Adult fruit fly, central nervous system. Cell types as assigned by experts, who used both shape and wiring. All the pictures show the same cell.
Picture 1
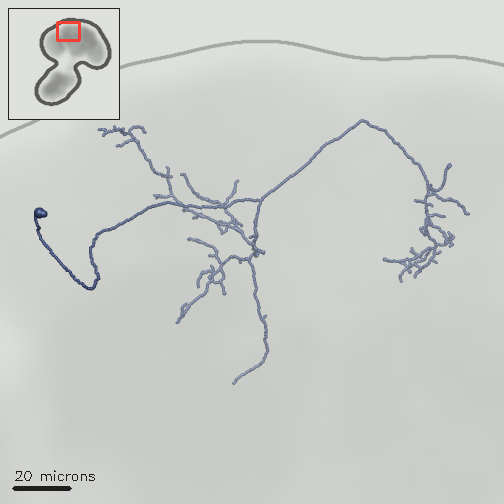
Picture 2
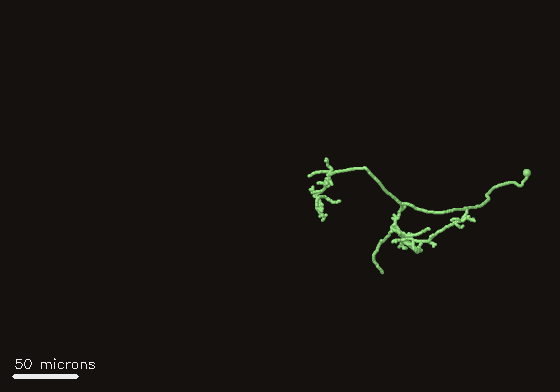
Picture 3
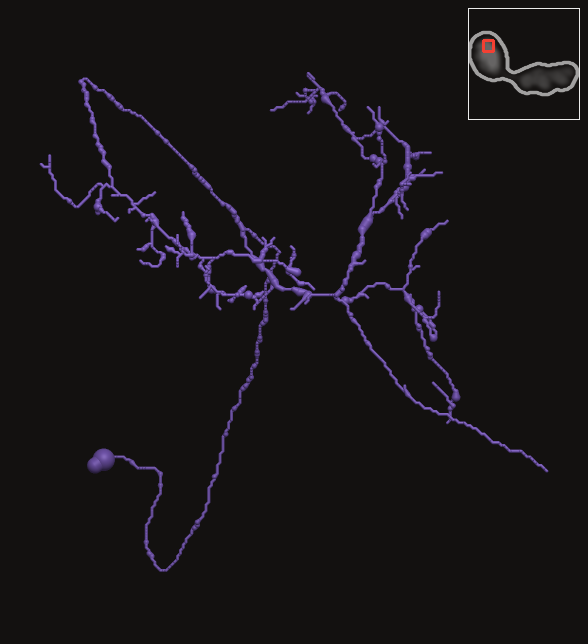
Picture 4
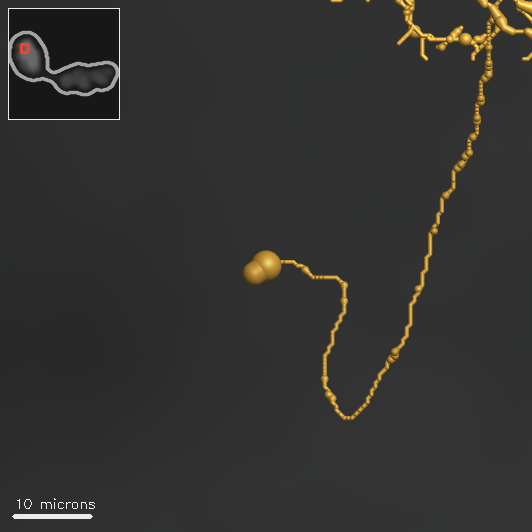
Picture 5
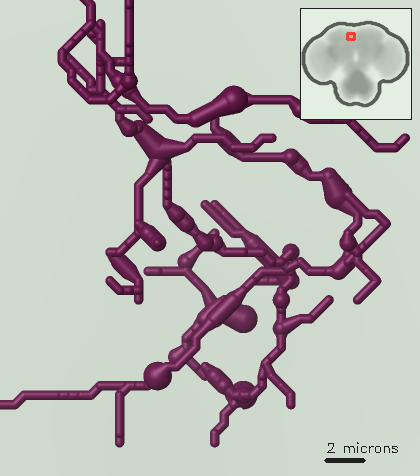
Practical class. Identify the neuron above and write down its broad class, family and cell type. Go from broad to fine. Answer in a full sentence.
A central-brain intrinsic neuron of hemilineage SIPa1_ventral, type CB3360.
